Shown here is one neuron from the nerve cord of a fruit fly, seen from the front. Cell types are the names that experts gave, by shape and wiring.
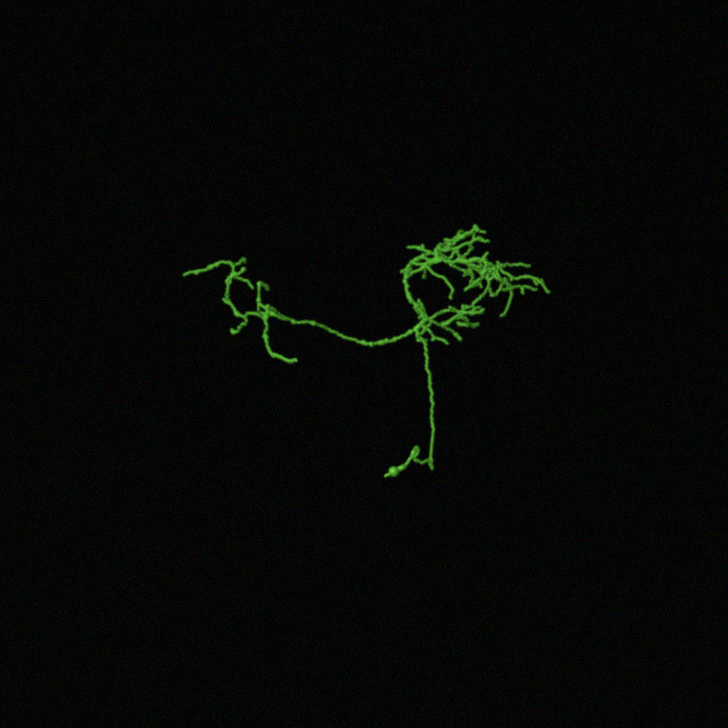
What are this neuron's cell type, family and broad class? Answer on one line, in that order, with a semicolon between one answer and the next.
AN07B049; hemilineage 07B; ascending neuron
